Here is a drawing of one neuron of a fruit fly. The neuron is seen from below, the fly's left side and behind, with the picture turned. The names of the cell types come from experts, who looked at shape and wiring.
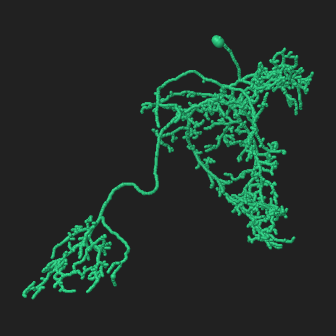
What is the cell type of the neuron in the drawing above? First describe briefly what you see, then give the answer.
The picture shows dozens of branch ends. As drawn here it is about as wide as it is tall. Its broad class is central-brain intrinsic neuron. Its cell type is SMP148.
